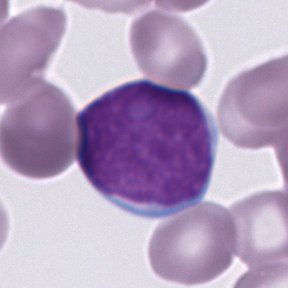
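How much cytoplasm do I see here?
Just a thin rim around the nucleus, and it looks pale blue.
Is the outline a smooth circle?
Not quite; it seems slightly angular.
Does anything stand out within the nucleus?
A faint, paler rounded spot, up in its upper part.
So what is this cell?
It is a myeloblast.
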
